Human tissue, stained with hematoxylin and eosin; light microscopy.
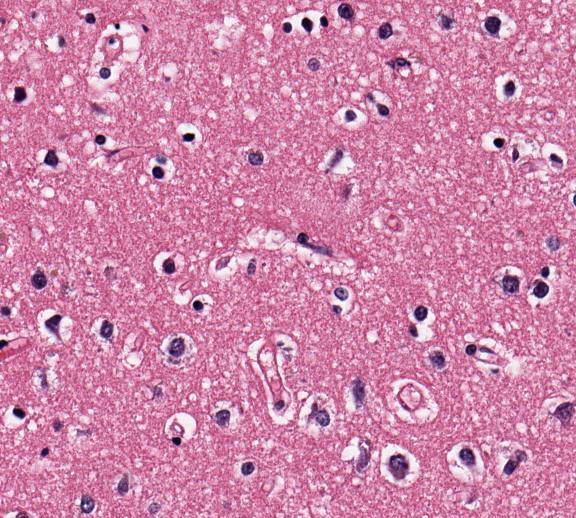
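Cerebral cortex. A finely granular, fibrillary pink matrix fills the field, without epithelium or glands. Cells are scattered singly or in small groups of two or three, not in sheets or rows. Most have small, round, darkly stained nuclei; interspersed among them are cells with larger, paler, more open nuclei.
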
